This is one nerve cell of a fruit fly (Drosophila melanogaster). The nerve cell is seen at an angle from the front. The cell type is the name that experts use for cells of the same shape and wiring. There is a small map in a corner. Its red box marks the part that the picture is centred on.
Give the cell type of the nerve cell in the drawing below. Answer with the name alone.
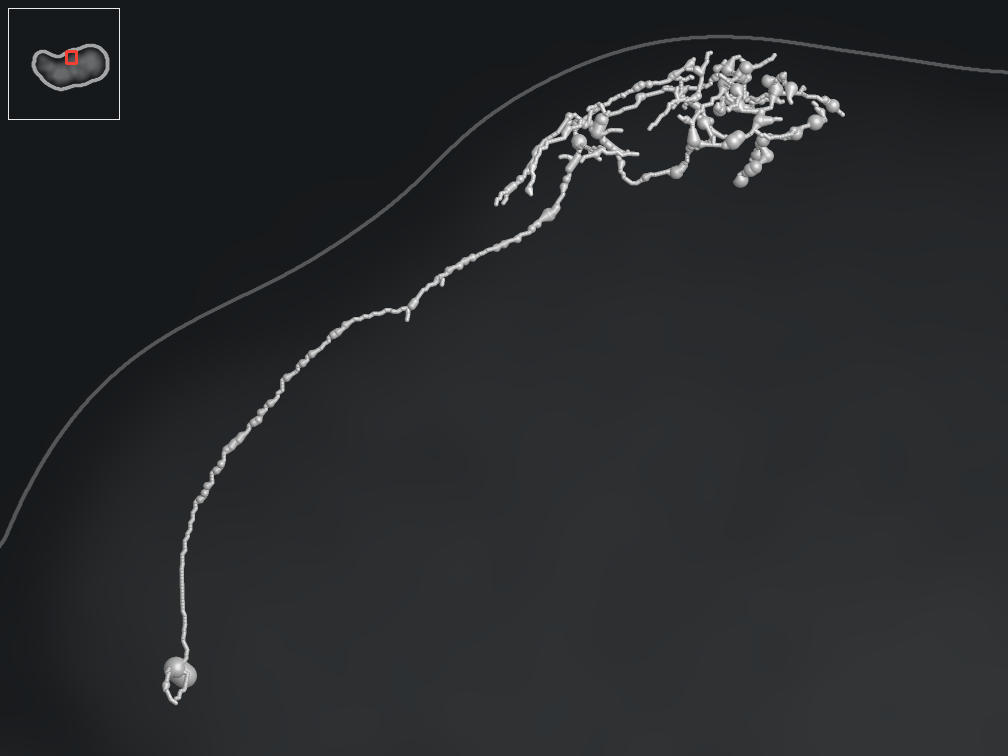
CB1178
